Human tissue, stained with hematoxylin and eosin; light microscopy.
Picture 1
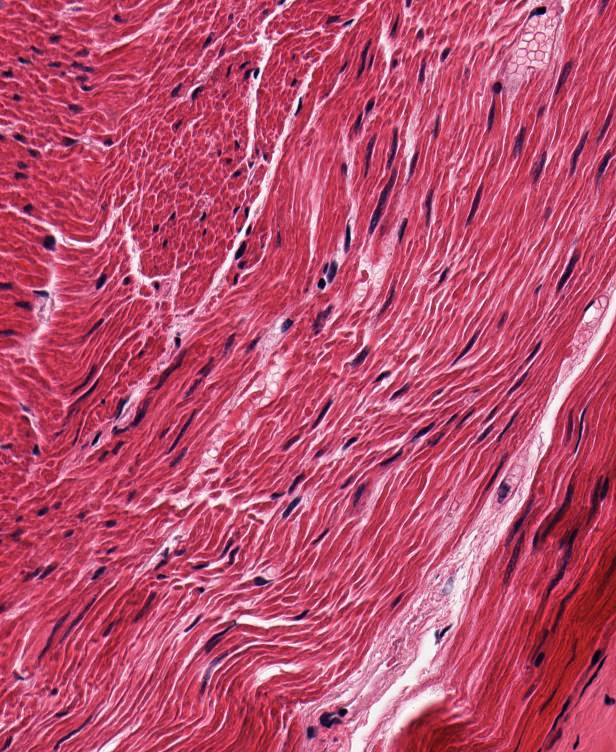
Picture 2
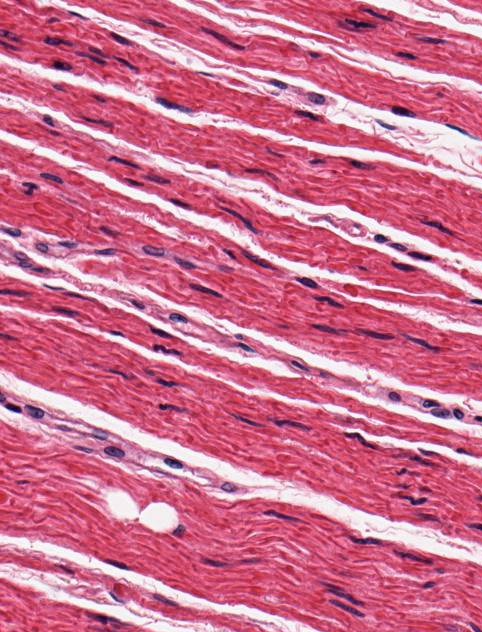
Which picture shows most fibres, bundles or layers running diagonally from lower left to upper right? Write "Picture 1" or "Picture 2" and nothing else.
Picture 1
